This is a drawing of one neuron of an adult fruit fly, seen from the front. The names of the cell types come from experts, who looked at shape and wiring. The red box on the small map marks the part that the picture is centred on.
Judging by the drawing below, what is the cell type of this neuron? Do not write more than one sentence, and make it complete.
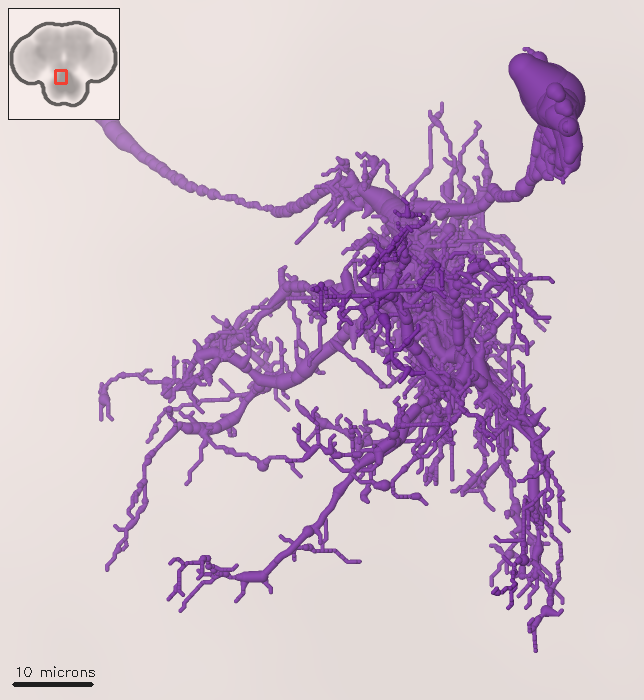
The cell type to which this neuron belongs is MNad42.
